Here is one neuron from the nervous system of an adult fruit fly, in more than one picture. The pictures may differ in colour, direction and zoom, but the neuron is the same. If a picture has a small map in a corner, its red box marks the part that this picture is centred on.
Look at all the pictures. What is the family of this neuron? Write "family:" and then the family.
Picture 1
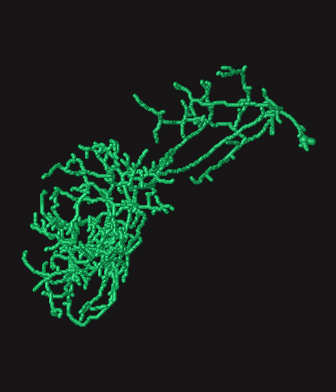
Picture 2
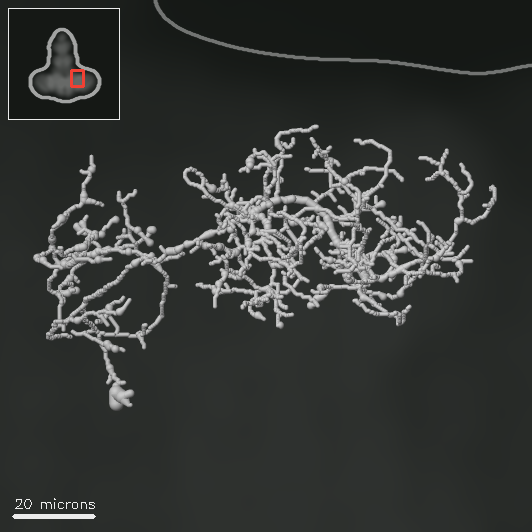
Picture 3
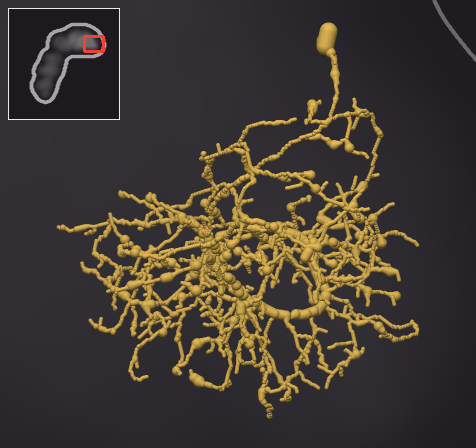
family: LHAD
